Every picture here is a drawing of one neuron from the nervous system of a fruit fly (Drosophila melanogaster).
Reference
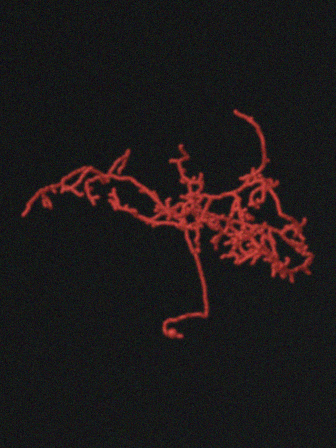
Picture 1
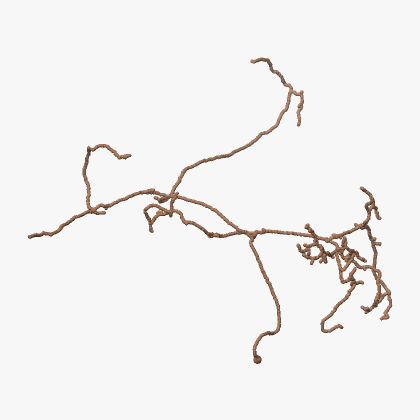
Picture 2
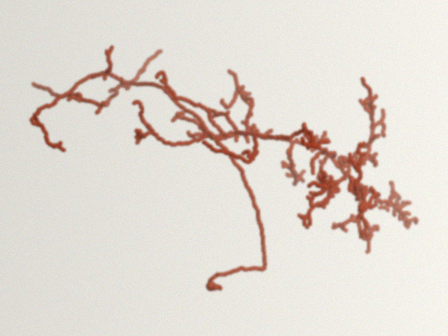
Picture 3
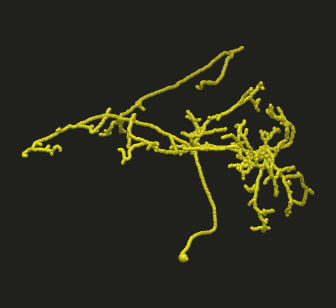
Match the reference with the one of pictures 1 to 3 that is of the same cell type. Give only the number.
2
